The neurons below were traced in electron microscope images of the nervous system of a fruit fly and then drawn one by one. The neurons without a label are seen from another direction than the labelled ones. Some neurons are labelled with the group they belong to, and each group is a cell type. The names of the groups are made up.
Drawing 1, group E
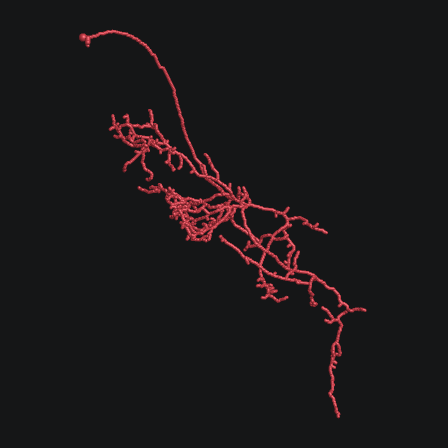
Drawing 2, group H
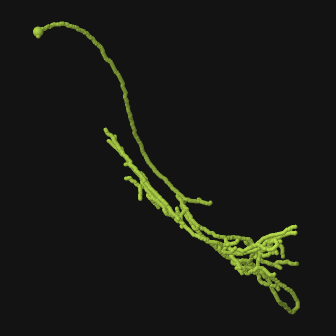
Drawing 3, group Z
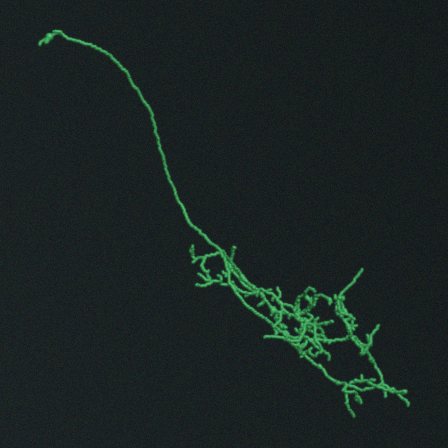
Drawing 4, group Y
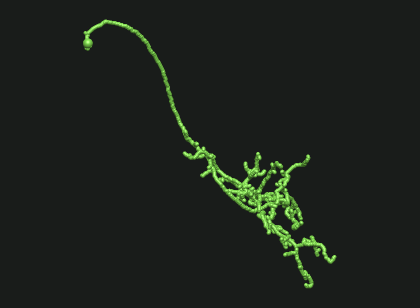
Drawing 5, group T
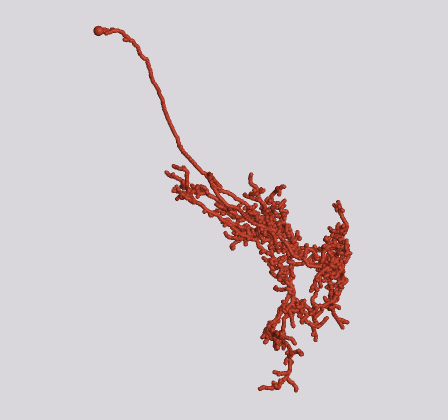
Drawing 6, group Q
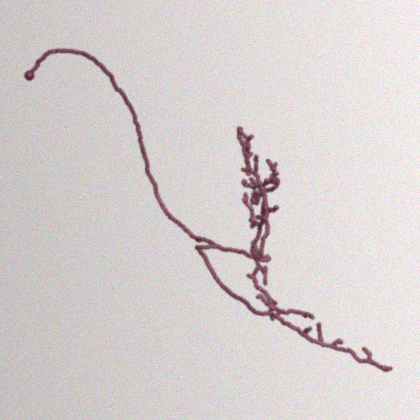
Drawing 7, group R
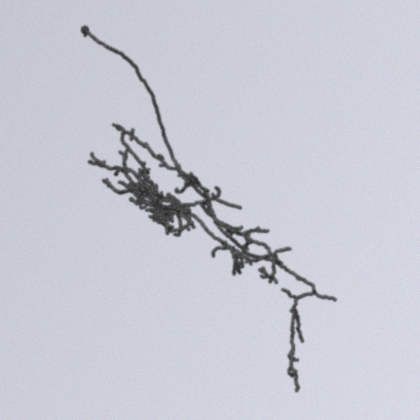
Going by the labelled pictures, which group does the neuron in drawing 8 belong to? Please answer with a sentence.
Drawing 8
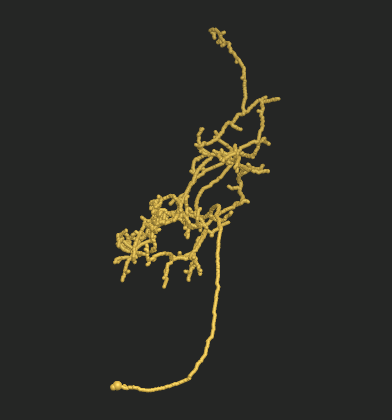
It belongs to group R.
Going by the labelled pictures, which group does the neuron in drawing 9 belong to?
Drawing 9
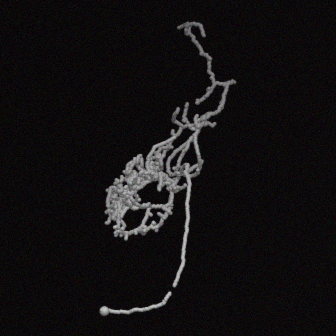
It belongs to group R.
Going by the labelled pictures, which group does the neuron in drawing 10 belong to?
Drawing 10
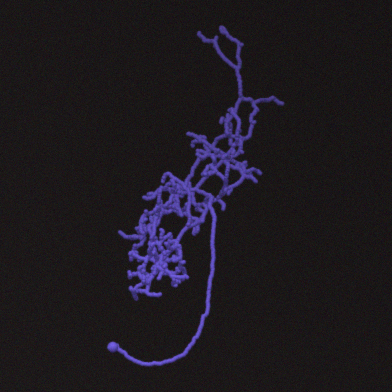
It belongs to group E.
